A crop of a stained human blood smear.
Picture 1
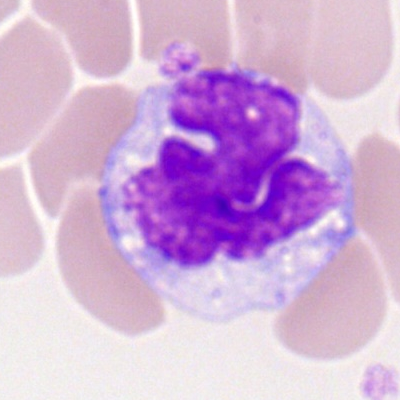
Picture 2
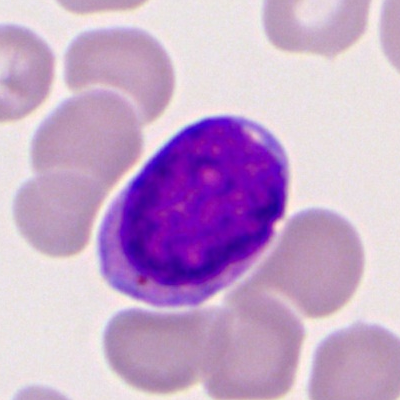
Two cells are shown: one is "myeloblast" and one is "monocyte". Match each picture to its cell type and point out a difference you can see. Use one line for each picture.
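The cell in picture 1 is a monocyte. The cytoplasm holds several small clear vacuoles.
The cell in picture 2 is a myeloblast. No vacuoles are seen in the cytoplasm.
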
